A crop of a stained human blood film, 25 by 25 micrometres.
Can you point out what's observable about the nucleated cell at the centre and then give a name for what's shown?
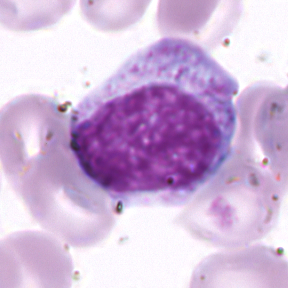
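Looking at this one, the nucleus rests low in the cell, leaving the broadest band of cytoplasm above it. Its chromatin seems finely stippled, with small pale gaps, not coarse clumps. The cytoplasm is pale lilac-blue, scattered with fine purple granules. This is a myelocyte.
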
